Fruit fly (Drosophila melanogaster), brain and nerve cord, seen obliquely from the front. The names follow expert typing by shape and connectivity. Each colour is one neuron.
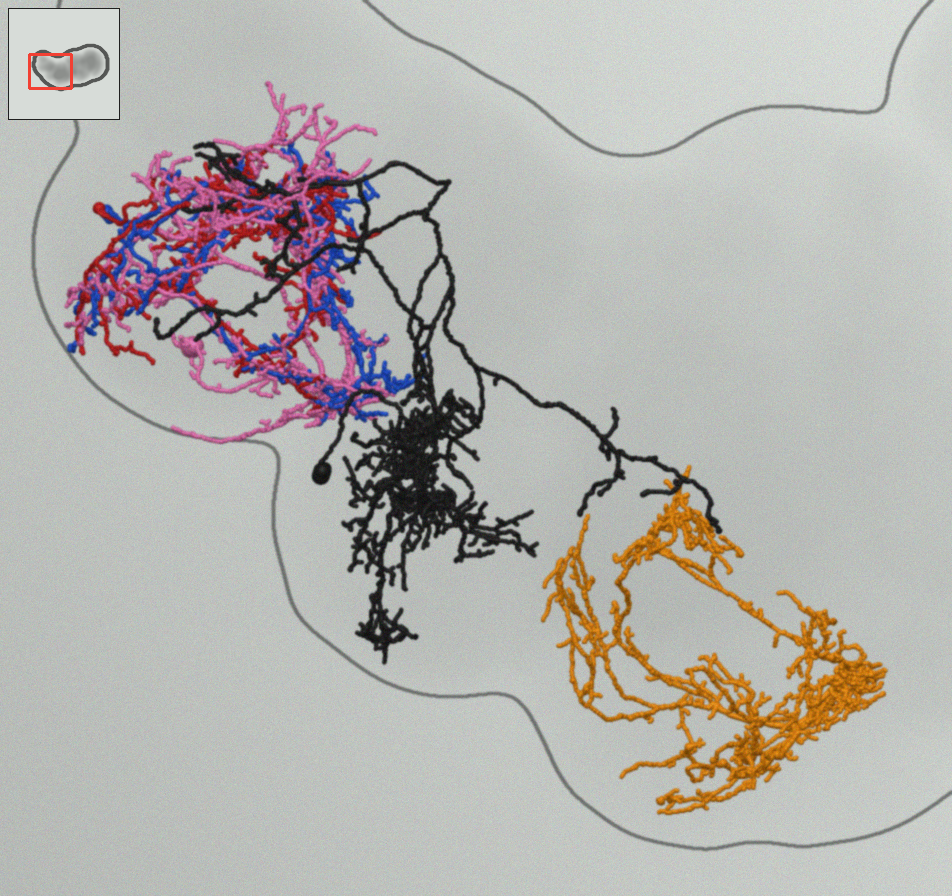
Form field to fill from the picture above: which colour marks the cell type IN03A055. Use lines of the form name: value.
colour: blue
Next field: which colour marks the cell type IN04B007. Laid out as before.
colour: pink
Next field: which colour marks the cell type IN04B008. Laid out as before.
colour: orange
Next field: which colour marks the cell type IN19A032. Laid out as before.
colour: black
